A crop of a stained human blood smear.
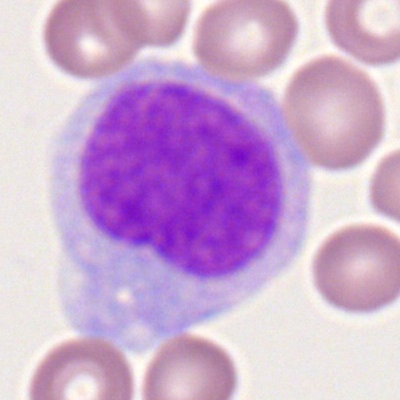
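Myeloblast, the central cell of a stained blood smear. Its outline is irregular rather than smoothly round. The nucleus sits toward the upper right, so more of the pale greyish blue cytoplasm lies at the lower left, and a single small clear vacuole lies below the nucleus.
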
